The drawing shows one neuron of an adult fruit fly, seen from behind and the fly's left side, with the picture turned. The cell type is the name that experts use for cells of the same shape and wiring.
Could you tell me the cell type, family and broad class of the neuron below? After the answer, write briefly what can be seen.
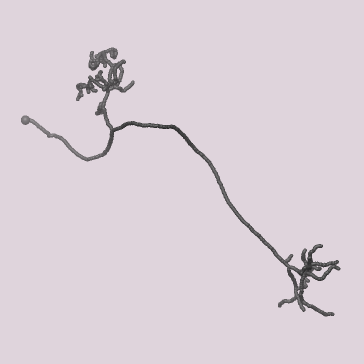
It is of cell type M_vPNml87. The family is hemilineage ALv1. It is a central-brain intrinsic neuron. In this view it is about as wide as it is tall.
